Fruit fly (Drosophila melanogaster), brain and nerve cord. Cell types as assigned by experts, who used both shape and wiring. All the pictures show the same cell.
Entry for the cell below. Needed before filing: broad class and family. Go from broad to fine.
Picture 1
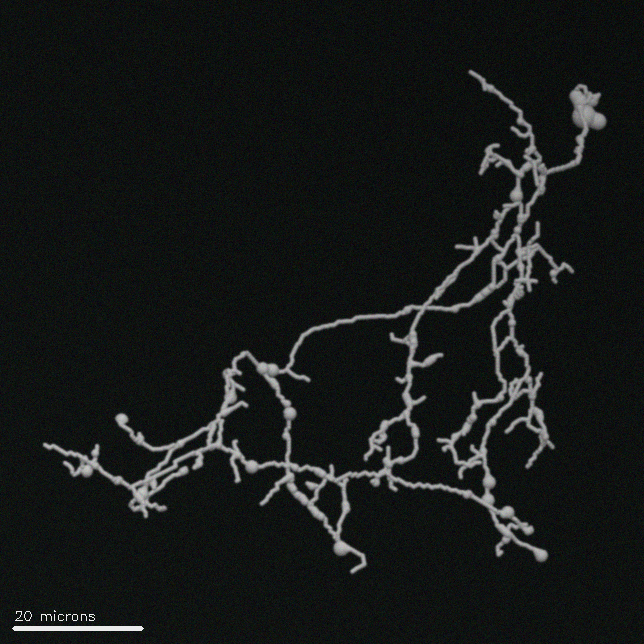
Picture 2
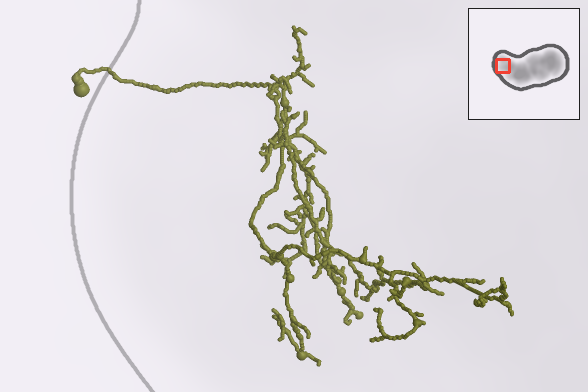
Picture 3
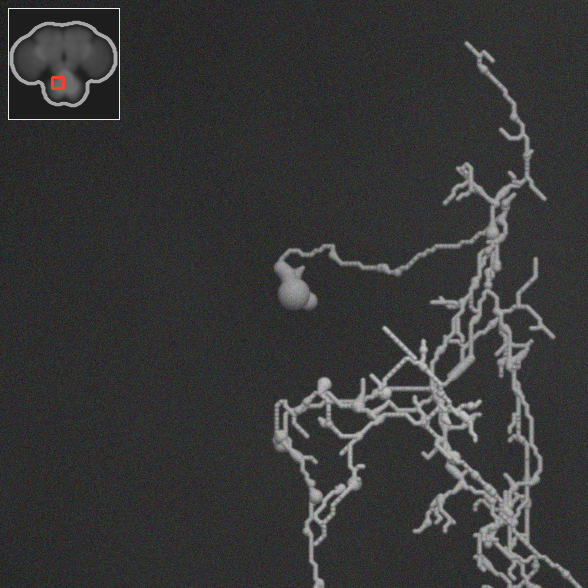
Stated: nerve-cord intrinsic neuron; hemilineage 20A.22A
